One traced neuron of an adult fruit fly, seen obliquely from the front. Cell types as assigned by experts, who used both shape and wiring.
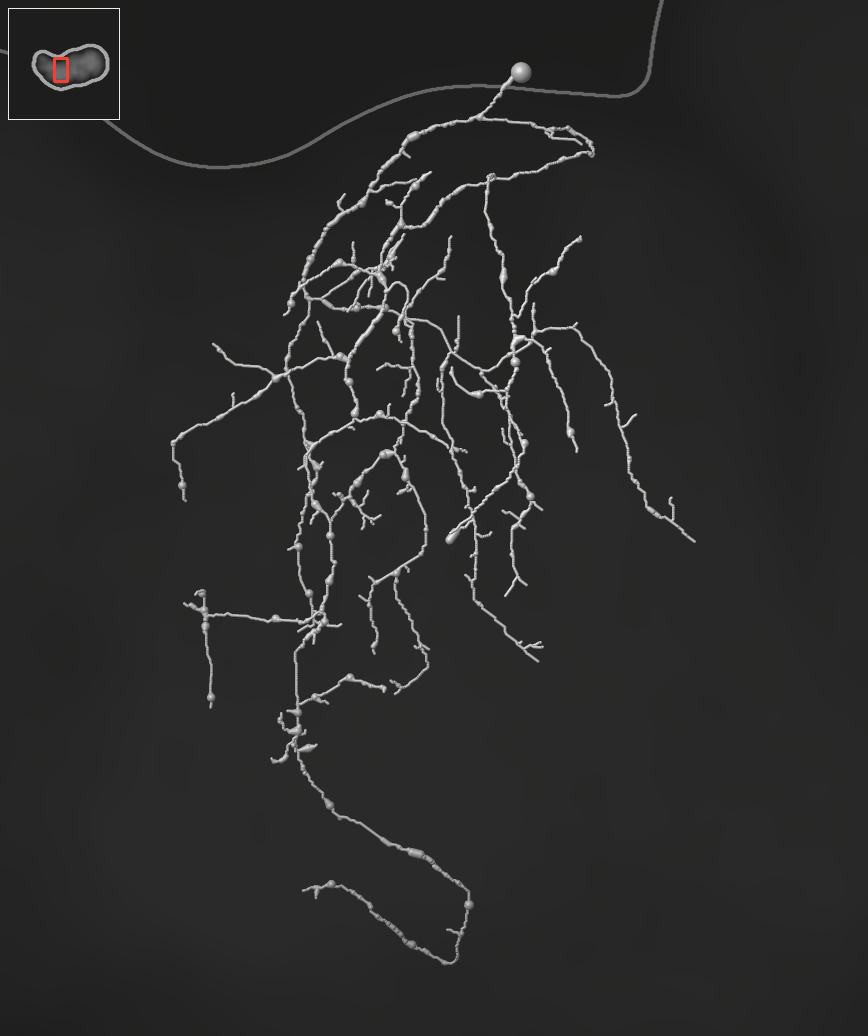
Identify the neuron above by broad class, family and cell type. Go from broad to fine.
optic-lobe intrinsic neuron; Cm; Cm27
